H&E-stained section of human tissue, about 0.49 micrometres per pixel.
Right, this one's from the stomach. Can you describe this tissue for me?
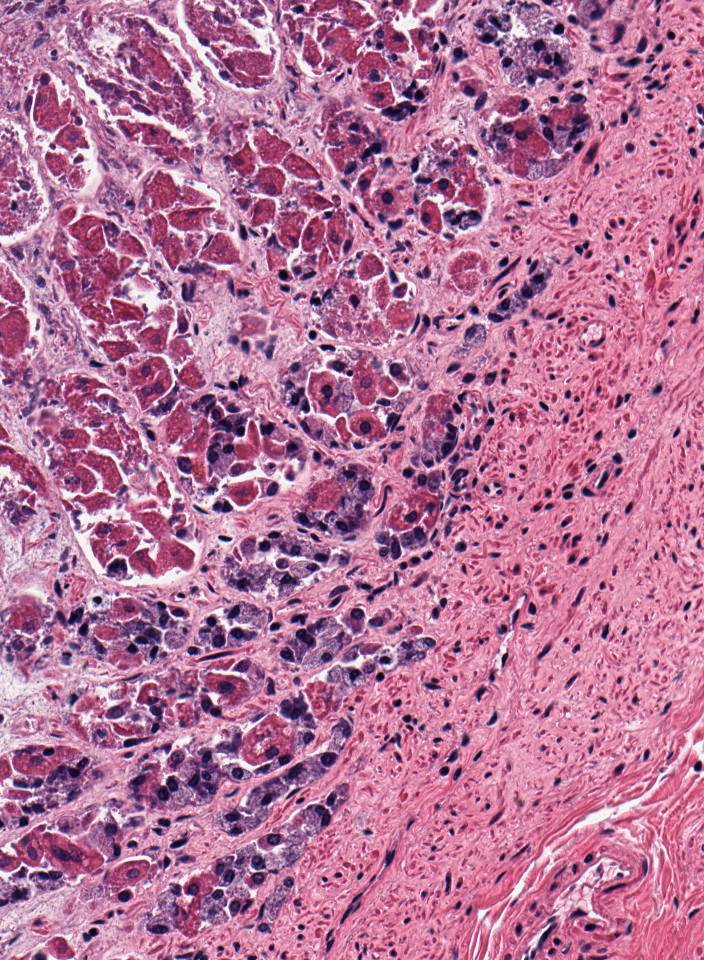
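Start in the upper left, where most nest cells have abundant, deeply red, granular cytoplasm. Toward the lower middle, many cells with purple-grey granular cytoplasm mix among the red ones. Thin, delicate pink fibrous septa separate the nests. Bottom right, it becomes denser, brighter pink collagen in wavy bundles.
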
